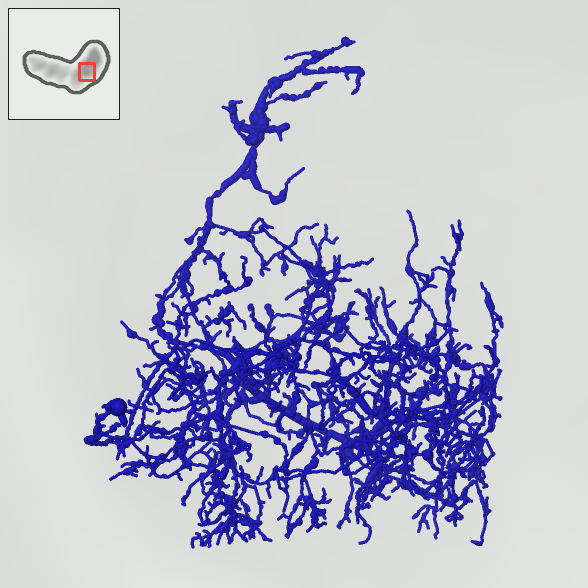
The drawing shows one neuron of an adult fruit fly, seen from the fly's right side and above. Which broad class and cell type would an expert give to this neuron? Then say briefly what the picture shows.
This is a central-brain intrinsic neuron. The cell type is AVLP592. The picture shows more than a hundred branch ends. In this view it is about as wide as it is tall.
